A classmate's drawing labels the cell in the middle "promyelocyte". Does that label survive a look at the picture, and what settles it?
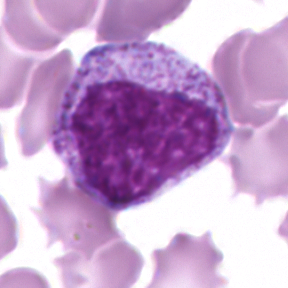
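Those fine purple granules scattered through pale lilac cytoplasm are what matter here.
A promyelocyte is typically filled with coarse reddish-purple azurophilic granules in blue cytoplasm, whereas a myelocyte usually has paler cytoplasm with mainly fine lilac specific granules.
So not a promyelocyte; it's a myelocyte. The nucleus is one unlobed mass with a flattened upper edge, and the outline is roughly round with a few blunt corners. Red cells touch it on several sides.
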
